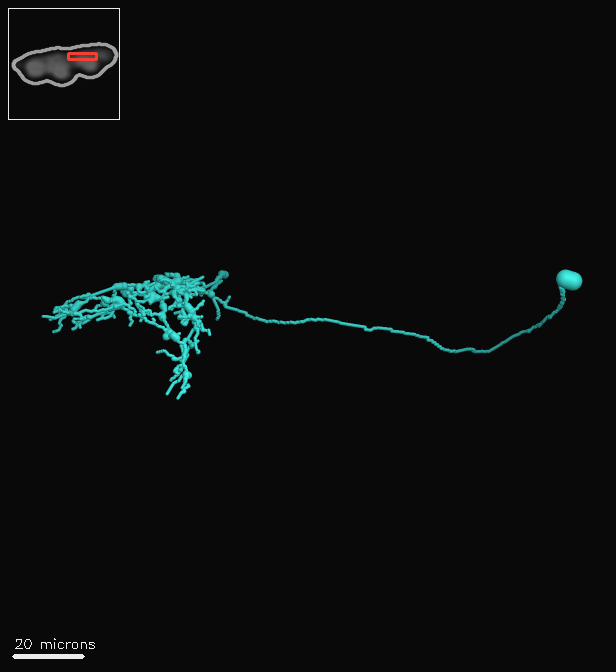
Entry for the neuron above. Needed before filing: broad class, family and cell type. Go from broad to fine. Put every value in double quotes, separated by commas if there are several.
"nerve-cord intrinsic neuron", "hemilineage 03B", "IN03B079"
